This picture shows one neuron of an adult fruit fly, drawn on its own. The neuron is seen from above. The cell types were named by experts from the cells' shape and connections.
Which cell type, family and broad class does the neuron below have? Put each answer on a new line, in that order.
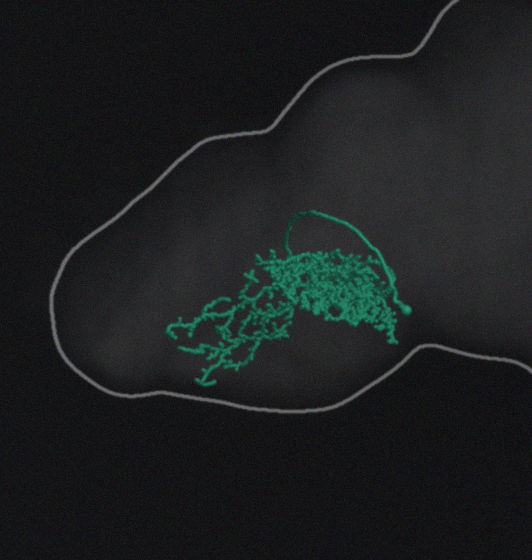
MeLo10
MeLo
optic-lobe intrinsic neuron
